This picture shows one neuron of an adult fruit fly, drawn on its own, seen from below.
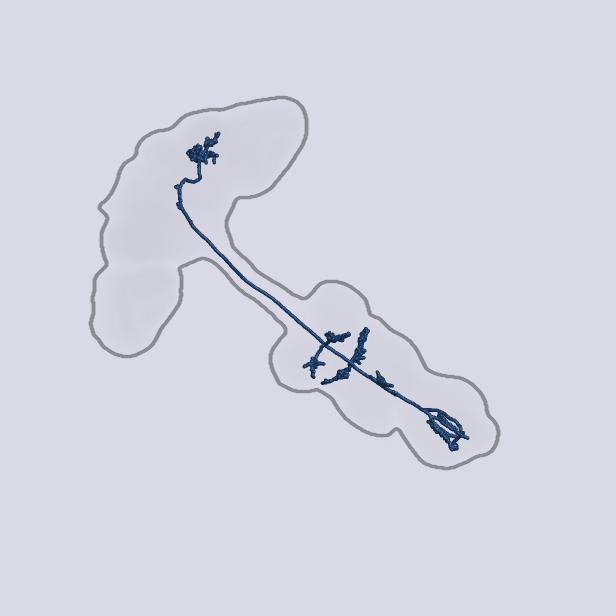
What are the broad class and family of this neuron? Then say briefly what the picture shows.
Its broad class is ascending neuron. The family is hemilineage 05B. It reaches both the brain and the nerve cord, passing through the neck. In this view it is about as wide as it is tall.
